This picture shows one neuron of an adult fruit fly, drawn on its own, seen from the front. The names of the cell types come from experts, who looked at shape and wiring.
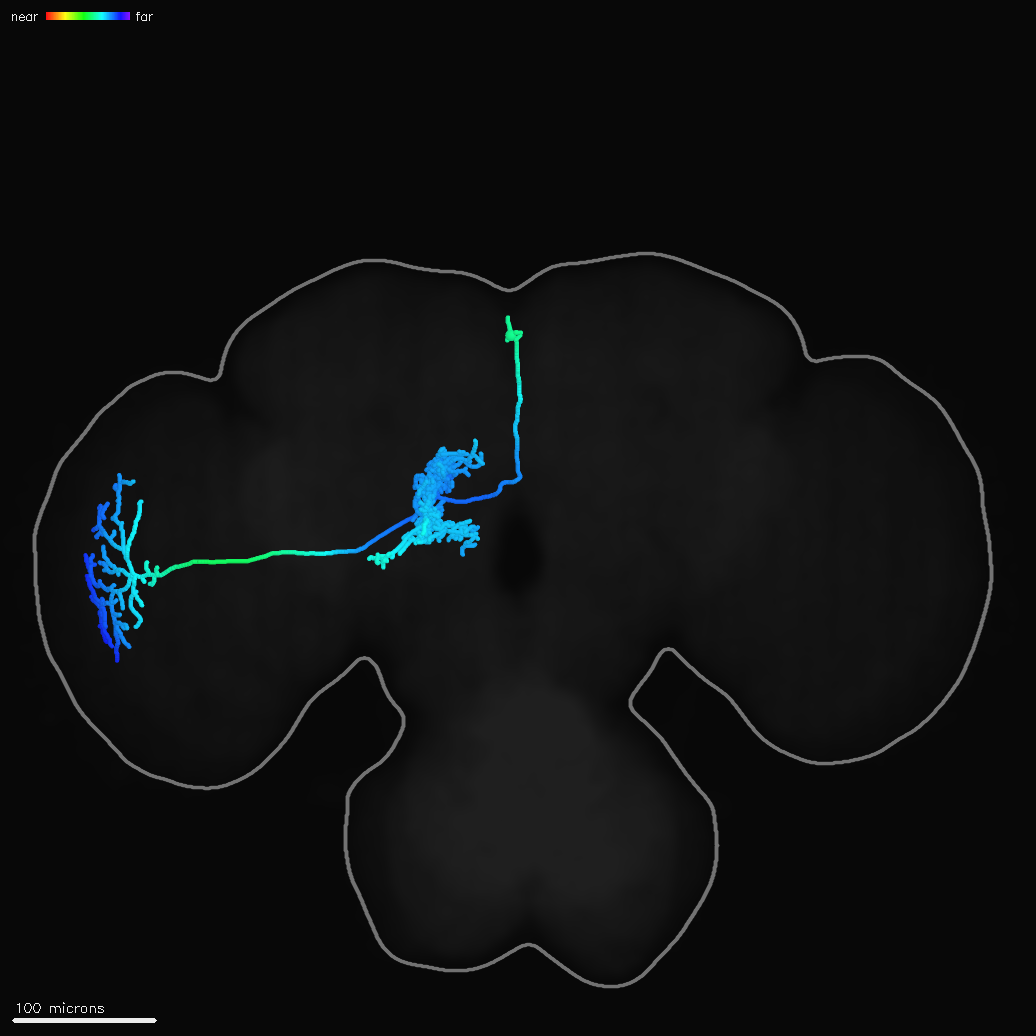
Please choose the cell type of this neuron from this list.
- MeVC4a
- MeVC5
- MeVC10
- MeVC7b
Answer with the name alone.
MeVC7b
